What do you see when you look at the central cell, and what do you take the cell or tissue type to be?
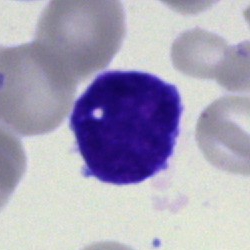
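Shape roughly round, edge slightly uneven. Nucleus dark-stained, apparently filling nearly the whole cell; no distinct rim of cytoplasm visible around it. One small round white spot in the upper left of the cell. Identification: blast.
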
